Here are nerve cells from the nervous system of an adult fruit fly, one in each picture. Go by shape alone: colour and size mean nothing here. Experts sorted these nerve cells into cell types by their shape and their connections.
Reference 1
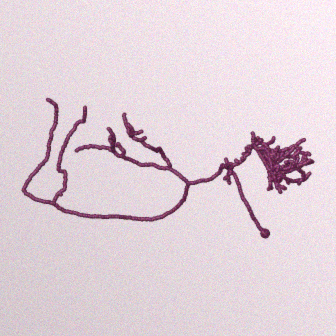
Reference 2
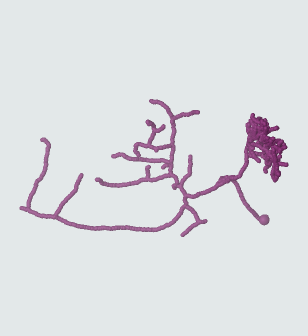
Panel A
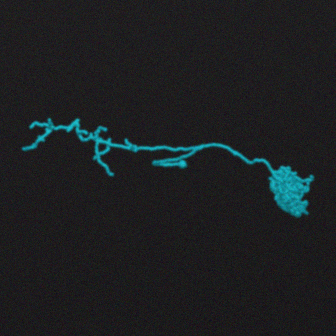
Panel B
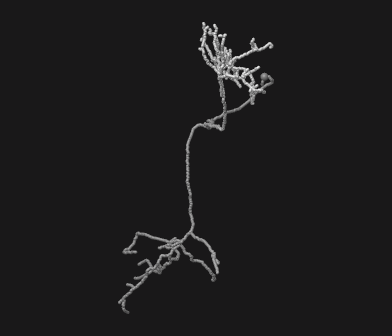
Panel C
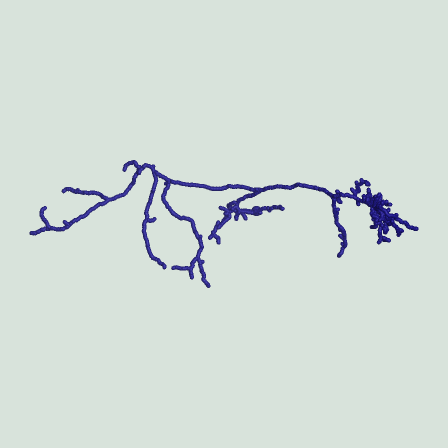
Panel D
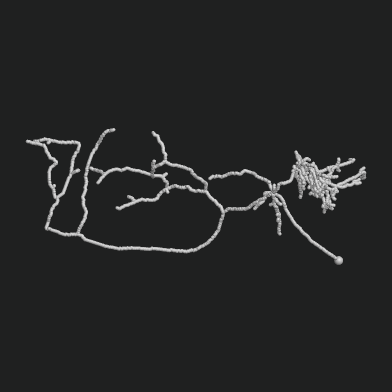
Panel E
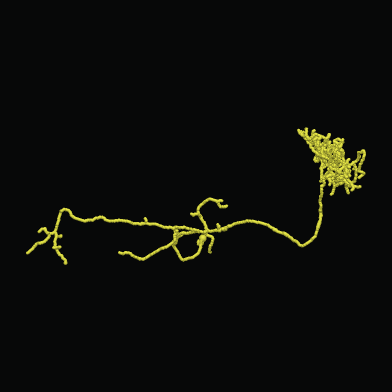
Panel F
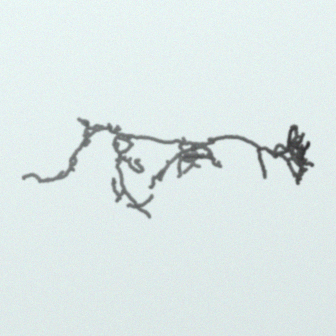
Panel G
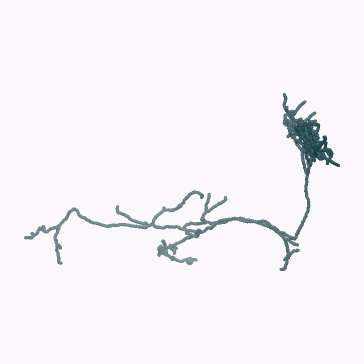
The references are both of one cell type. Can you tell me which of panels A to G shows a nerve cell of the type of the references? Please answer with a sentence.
Panel D is of the same cell type.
